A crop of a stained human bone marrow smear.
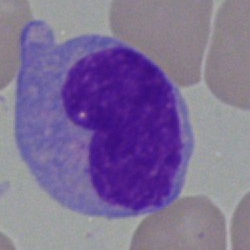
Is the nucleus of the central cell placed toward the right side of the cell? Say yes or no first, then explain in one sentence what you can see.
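Yes. The nucleus lies off-centre toward the right side of the cell.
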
